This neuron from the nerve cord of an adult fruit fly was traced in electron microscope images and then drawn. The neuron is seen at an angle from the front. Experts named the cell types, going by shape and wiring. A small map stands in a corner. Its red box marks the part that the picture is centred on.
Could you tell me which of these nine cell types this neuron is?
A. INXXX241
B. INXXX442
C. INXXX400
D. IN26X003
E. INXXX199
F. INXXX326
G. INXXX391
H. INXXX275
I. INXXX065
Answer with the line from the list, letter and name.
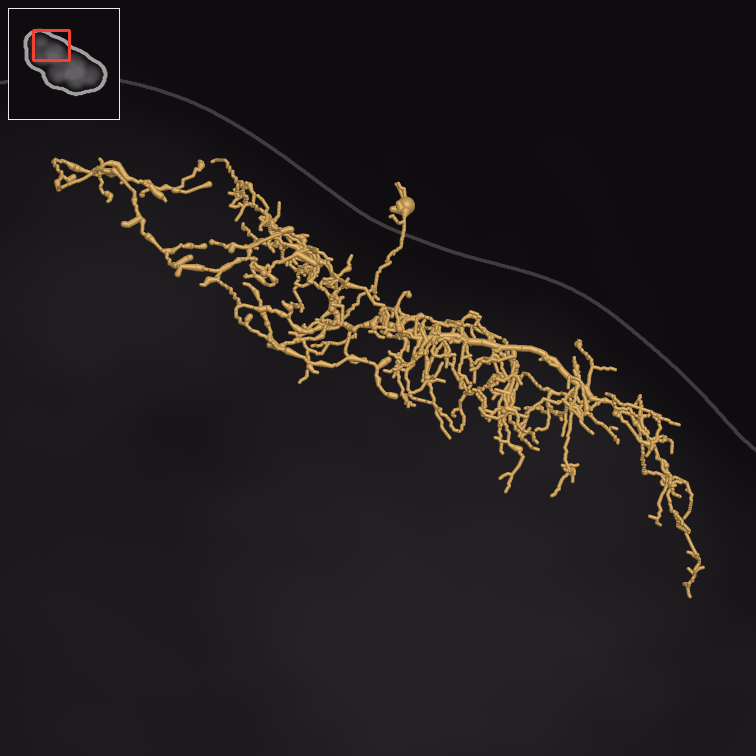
E. INXXX199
